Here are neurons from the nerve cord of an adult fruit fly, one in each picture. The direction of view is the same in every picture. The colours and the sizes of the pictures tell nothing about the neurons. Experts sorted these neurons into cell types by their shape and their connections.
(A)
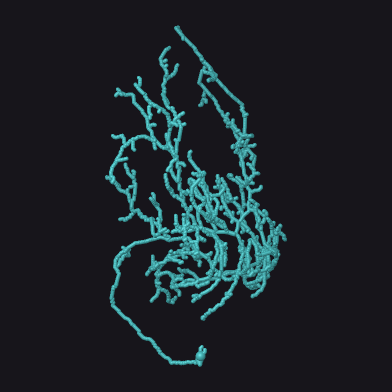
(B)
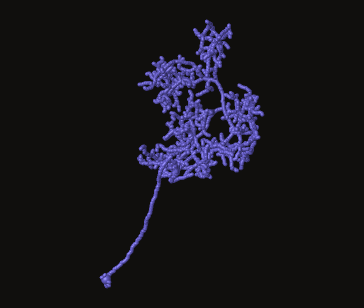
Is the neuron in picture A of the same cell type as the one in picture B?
no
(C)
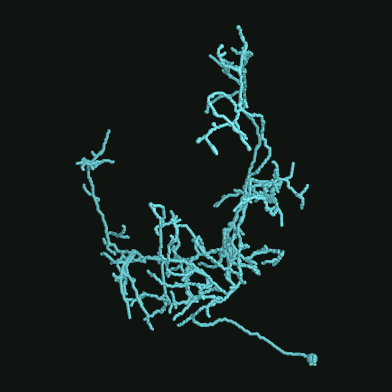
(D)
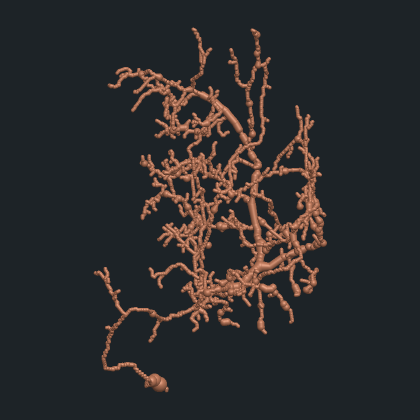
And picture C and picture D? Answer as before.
no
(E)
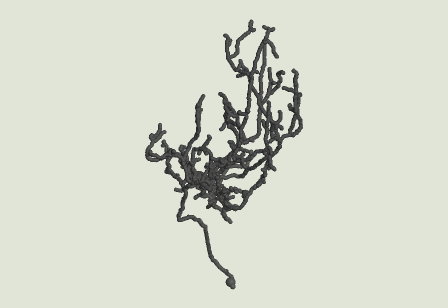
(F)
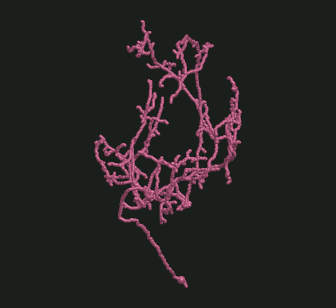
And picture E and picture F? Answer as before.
yes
